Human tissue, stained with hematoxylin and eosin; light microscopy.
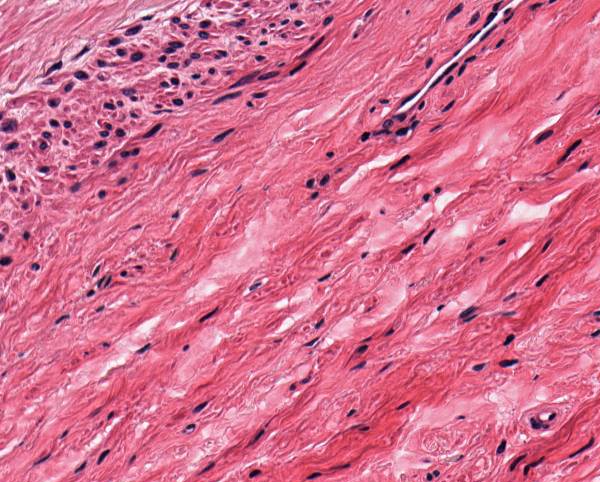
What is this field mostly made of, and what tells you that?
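That's dense connective tissue, mostly densely eosinophilic fibrous tissue. The wavy bundles run from lower left to upper right, their scattered nuclei mostly elongated, dark and parallel to them.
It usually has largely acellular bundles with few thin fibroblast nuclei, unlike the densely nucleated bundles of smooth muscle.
The upper left corner holds a denser cluster of crowded oval nuclei.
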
